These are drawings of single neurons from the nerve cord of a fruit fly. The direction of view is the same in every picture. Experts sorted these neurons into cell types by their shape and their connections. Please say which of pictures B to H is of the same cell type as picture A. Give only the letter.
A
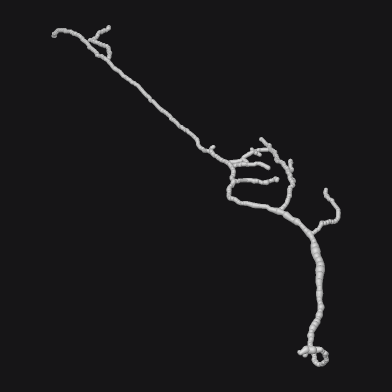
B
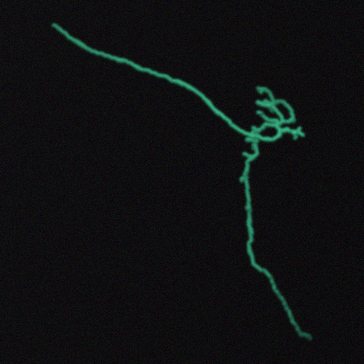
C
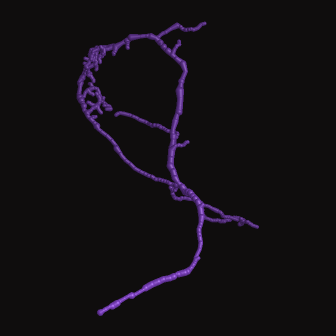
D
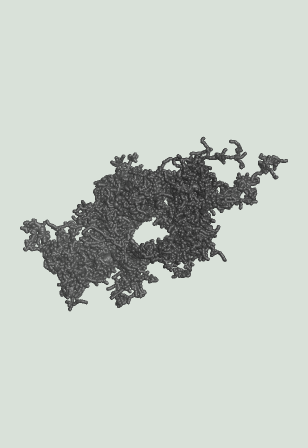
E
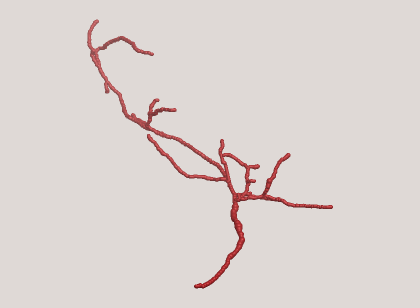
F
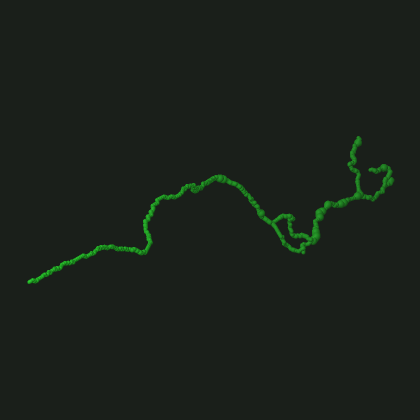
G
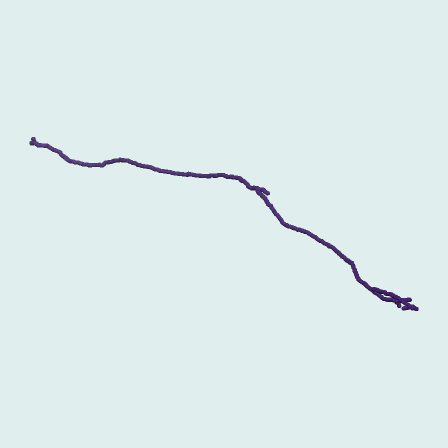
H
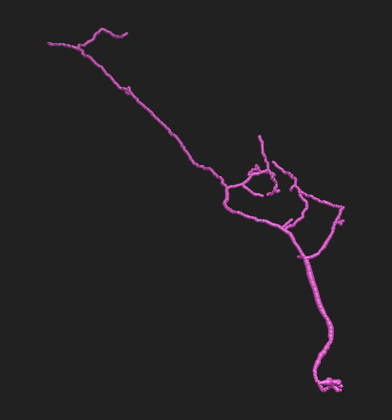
H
